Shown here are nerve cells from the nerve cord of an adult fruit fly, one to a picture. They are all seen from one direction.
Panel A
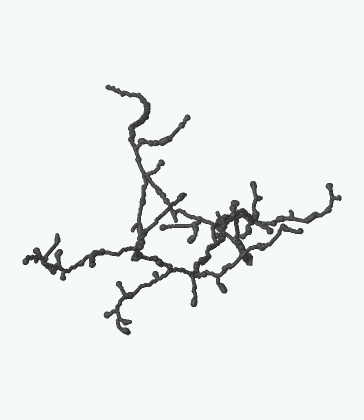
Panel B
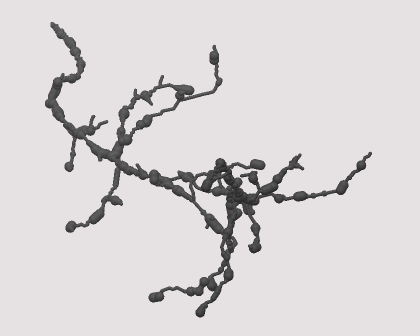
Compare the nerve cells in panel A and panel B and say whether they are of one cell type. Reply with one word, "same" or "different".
different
